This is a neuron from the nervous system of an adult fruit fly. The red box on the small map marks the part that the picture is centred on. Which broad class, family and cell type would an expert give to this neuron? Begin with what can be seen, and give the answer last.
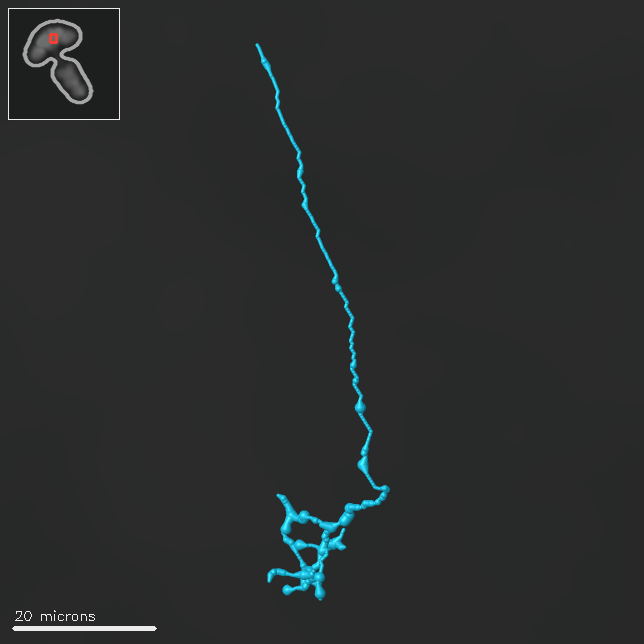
It is in the brain and does not reach the nerve cord. The drawing shows no cell body. There are a dozen or fewer branch ends. It is a sensory neuron entering the brain. The name of its family is class mechanosensory. Its cell type is JO-EV5.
